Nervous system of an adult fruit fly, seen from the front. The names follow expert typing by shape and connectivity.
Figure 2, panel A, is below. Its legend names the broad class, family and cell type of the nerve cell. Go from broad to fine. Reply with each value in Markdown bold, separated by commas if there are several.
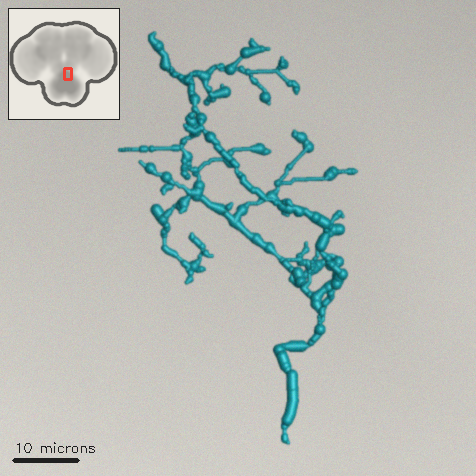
**sensory neuron entering the brain**, **class mechanosensory**, **BM_Taste**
